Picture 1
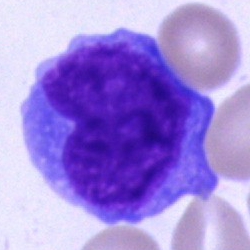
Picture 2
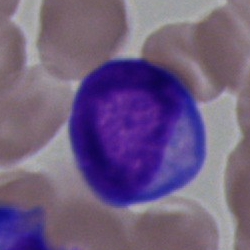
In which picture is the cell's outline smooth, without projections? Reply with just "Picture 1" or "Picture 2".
Picture 2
